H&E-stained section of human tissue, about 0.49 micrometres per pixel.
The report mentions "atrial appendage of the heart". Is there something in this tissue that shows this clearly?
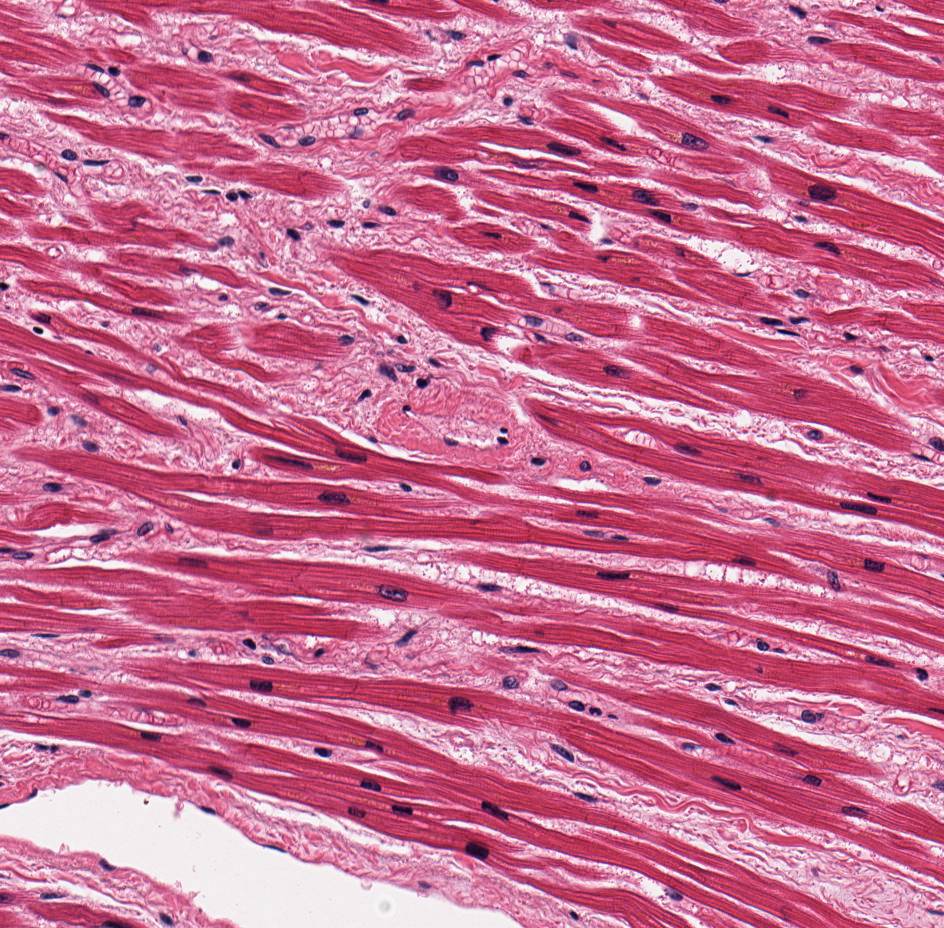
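Shown is the atrial appendage of the heart. Long pink muscle fibres cross most of the field in parallel bundles, running diagonally from upper left to lower right. Many fibres branch and join their neighbours, and fine cross-striations show in the pink cytoplasm. Pale, loose connective tissue with scattered small dark nuclei lies between the bundles, widest in the upper left and centre.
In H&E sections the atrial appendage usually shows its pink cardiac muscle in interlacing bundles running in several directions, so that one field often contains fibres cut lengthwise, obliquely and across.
The pink muscle here matches, but the bundles keep to one diagonal direction instead of interlacing.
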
